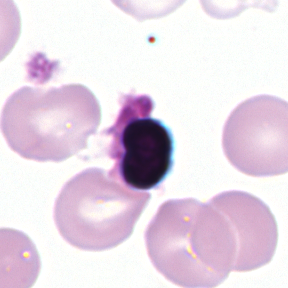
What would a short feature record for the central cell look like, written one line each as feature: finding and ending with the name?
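Shape: oval, taller than wide
Nucleus: notched on left, kidney-like outline
Chromatin: very dark purple-black, dense, almost no visible pattern
Cytoplasm: at most a very thin rim; nucleus fills almost the whole cell
Identification: normoblast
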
